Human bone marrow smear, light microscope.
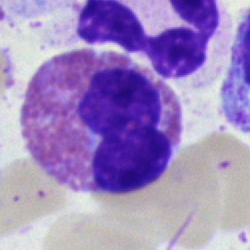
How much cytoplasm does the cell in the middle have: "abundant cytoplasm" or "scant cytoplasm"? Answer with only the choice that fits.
Abundant cytoplasm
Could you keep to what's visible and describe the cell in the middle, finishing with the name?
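Outline round and smooth. Nucleus positioned toward the right side of the cell. Chromatin dense, dark purple. No nucleoli visible in the nucleus. Eosinophil.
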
